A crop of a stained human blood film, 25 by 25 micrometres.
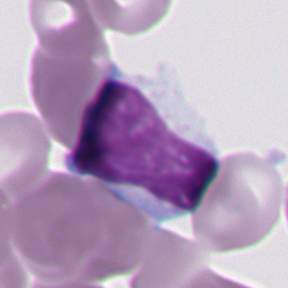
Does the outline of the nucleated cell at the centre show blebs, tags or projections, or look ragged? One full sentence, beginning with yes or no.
Yes, along its outline the cell is ragged or frayed, or has projections, blebs or tags.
